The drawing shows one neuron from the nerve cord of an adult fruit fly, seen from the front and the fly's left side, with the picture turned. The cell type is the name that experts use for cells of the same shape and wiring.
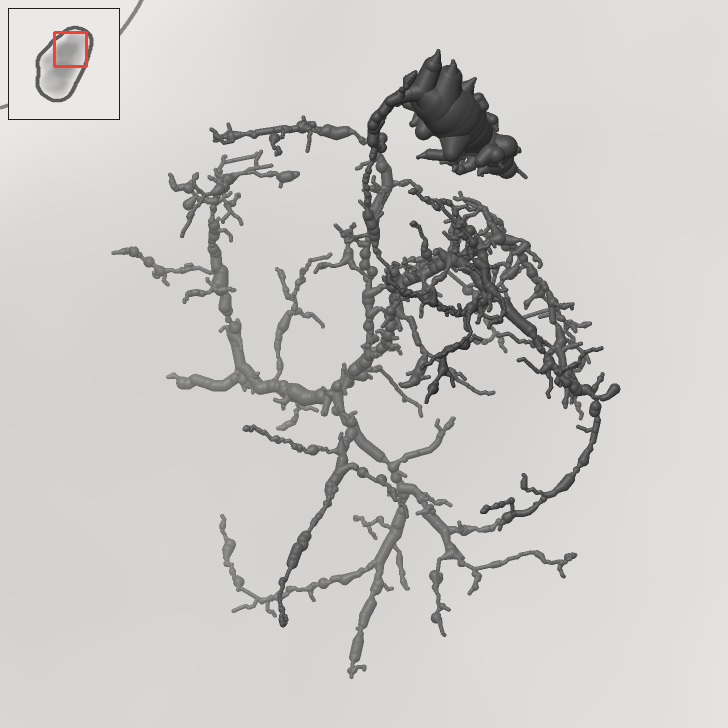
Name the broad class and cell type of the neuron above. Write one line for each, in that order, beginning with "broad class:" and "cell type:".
broad class: motor neuron of the nerve cord
cell type: Ti extensor MN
